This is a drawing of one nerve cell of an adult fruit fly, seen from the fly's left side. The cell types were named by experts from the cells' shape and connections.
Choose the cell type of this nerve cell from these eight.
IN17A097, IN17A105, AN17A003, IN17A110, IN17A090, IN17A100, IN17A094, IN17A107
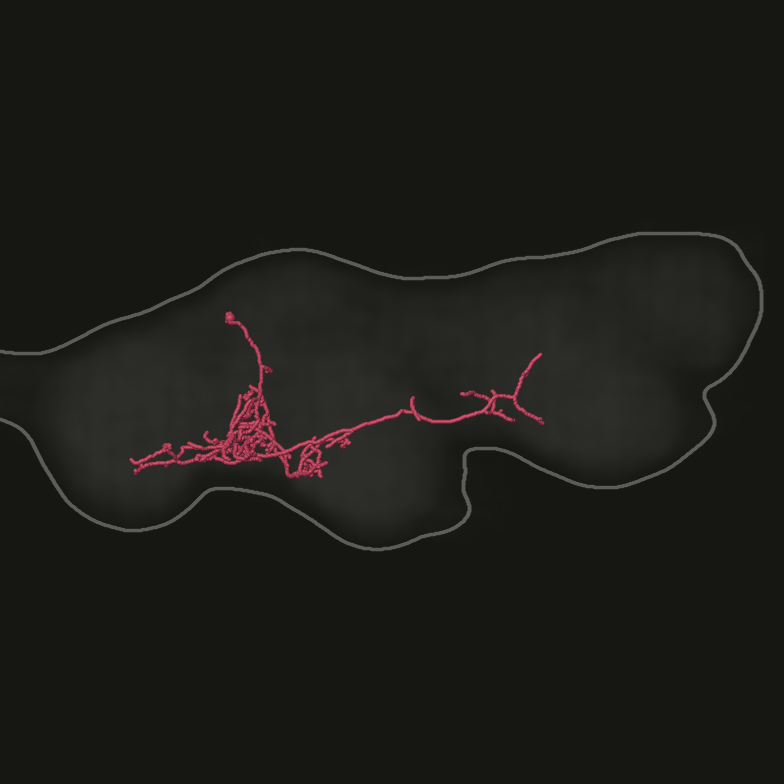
IN17A090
